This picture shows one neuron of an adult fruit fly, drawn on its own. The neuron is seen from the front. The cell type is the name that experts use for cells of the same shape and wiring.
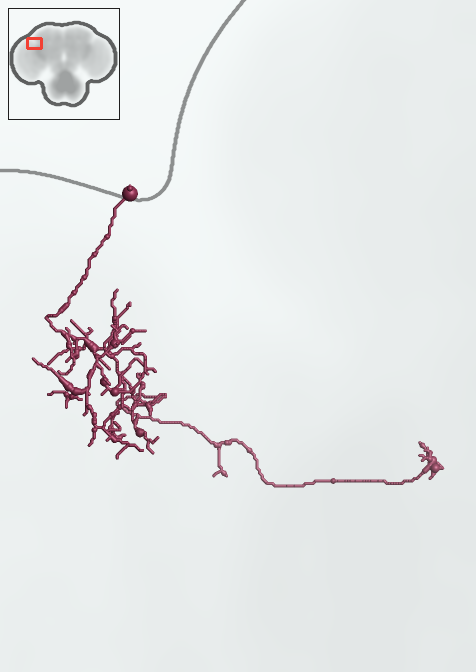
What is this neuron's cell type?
TmY10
